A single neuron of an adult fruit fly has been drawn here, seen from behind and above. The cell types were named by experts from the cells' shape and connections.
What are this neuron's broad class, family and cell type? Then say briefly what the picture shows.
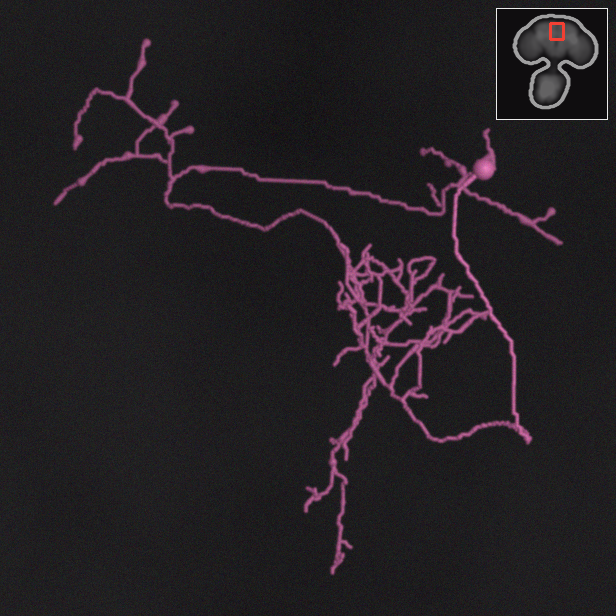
This is a central-brain intrinsic neuron. Its family is called class CX. It is of cell type FS1A_b. The cell body is at the upper right of the picture. Dozens of branch ends can be seen.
